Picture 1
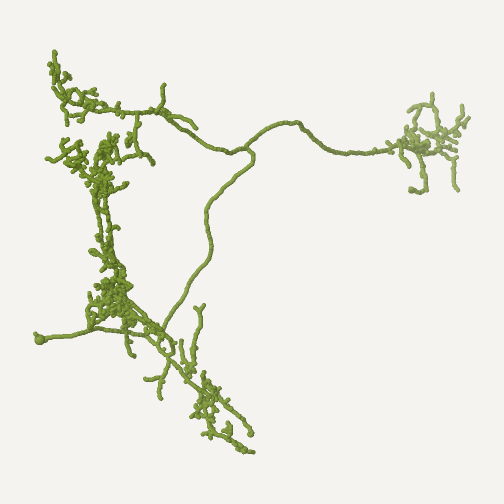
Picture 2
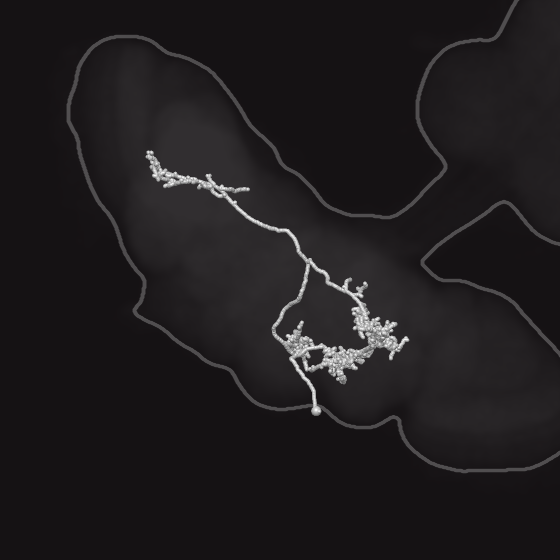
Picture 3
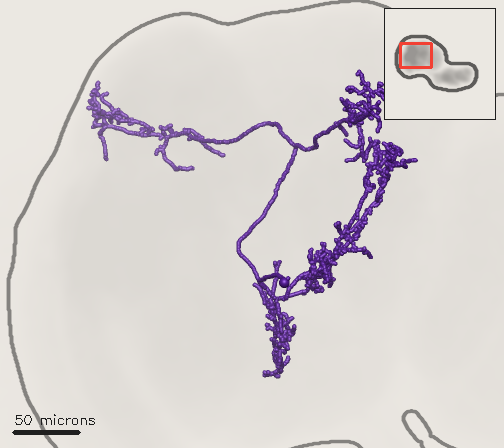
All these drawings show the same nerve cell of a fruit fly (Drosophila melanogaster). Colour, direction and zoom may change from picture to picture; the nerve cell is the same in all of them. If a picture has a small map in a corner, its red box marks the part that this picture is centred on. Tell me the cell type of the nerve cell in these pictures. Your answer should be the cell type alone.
SAD035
